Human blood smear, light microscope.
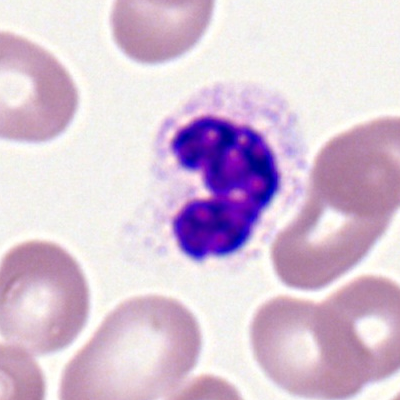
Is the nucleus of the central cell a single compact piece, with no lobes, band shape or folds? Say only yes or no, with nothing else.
No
